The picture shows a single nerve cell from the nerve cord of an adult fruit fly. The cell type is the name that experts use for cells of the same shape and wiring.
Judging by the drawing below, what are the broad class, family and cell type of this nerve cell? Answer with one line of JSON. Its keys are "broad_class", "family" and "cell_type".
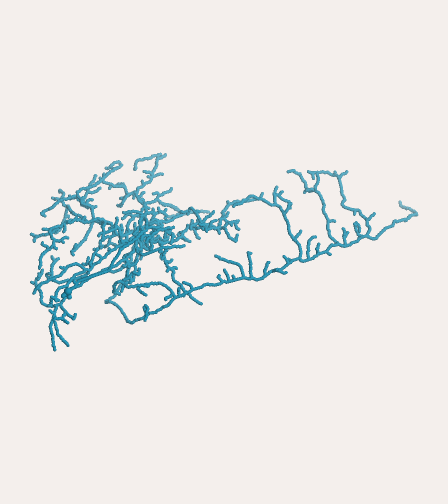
{"broad_class": "nerve-cord intrinsic neuron", "family": "hemilineage 19B", "cell_type": "IN19B050"}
